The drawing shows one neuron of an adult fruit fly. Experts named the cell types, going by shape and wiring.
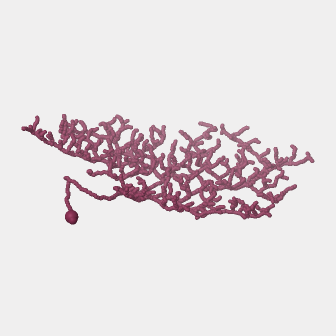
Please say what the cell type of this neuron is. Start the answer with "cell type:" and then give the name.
cell type: Dm6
